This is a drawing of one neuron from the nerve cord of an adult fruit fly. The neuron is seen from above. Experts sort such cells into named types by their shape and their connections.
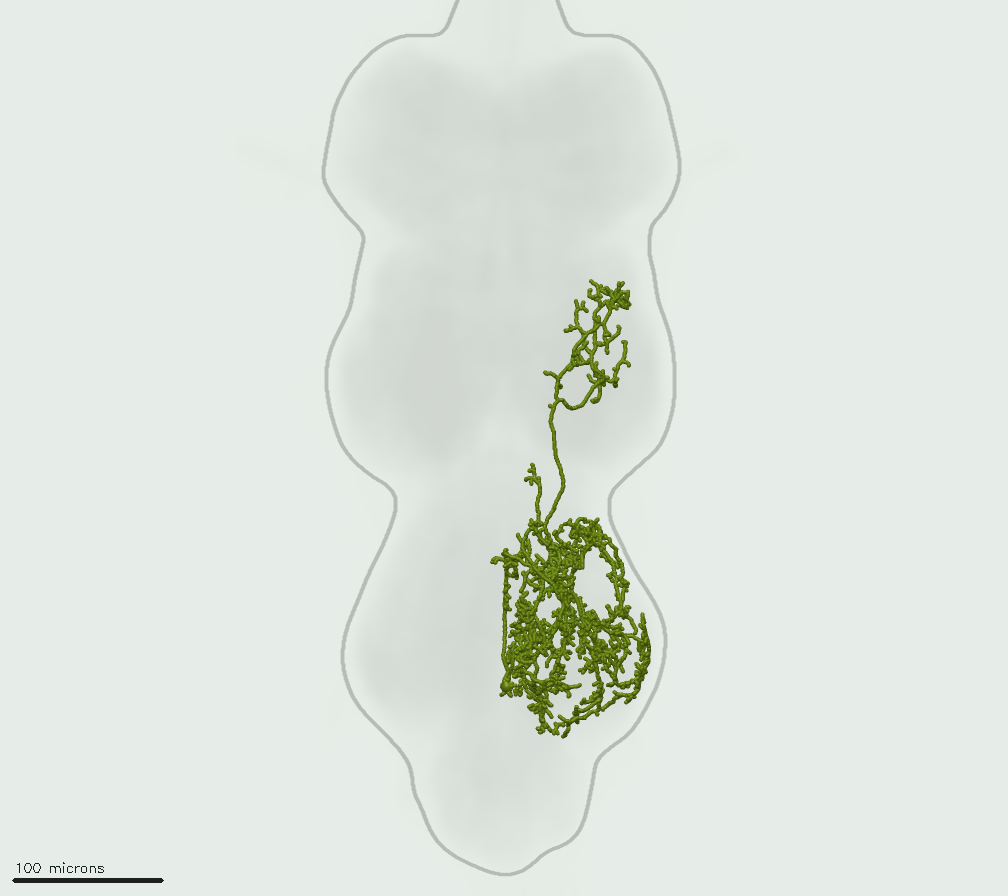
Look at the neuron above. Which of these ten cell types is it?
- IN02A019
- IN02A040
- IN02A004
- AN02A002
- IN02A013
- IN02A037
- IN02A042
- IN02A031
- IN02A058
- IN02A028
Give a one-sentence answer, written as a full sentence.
This neuron carries the cell type designation IN02A004.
